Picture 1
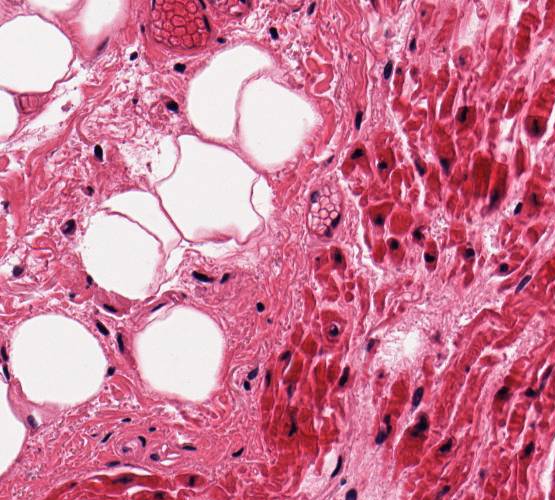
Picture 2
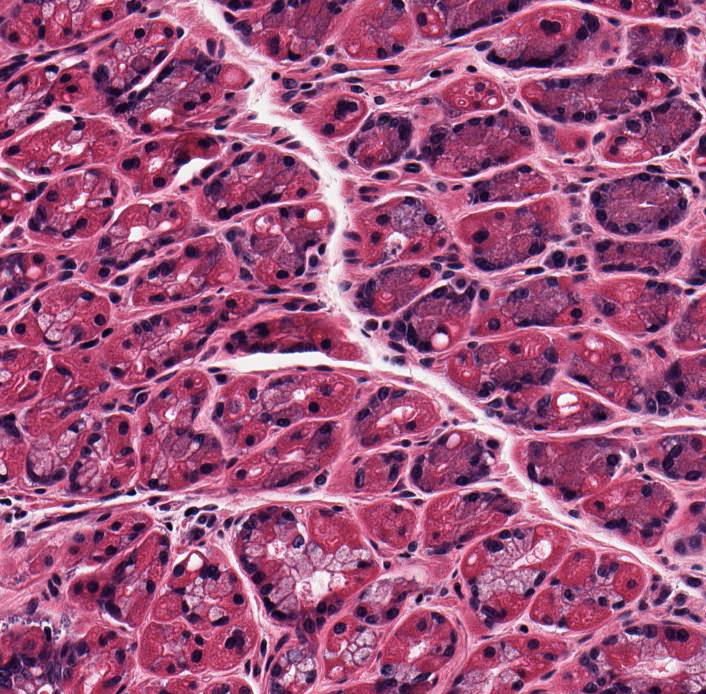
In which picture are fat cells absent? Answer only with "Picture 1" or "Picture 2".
Picture 2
